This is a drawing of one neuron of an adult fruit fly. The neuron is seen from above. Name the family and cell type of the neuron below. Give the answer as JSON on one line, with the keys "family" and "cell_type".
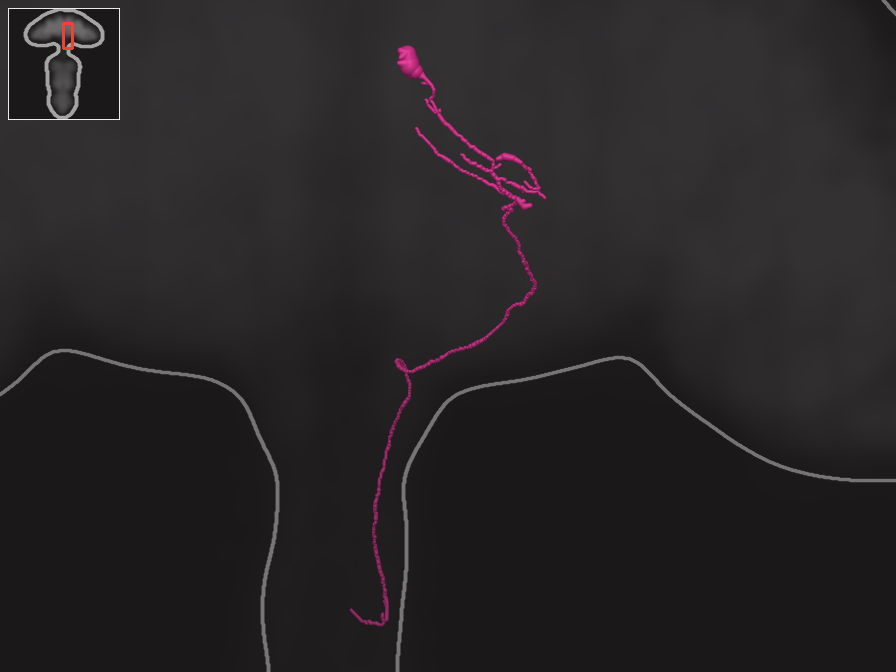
{"family": "DNES", "cell_type": "DNES3"}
